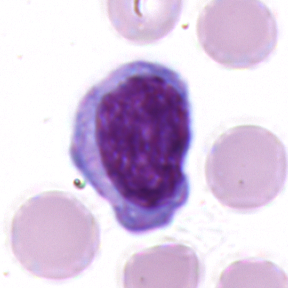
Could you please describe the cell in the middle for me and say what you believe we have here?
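Notice the irregular outline, bulging at the lower left. The chromatin is dark purple and coarsely clumped, with no nucleoli seen. Cytoplasm forms a broad band left of and below the nucleus, but a thin rim on the right. This is a plasma cell.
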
